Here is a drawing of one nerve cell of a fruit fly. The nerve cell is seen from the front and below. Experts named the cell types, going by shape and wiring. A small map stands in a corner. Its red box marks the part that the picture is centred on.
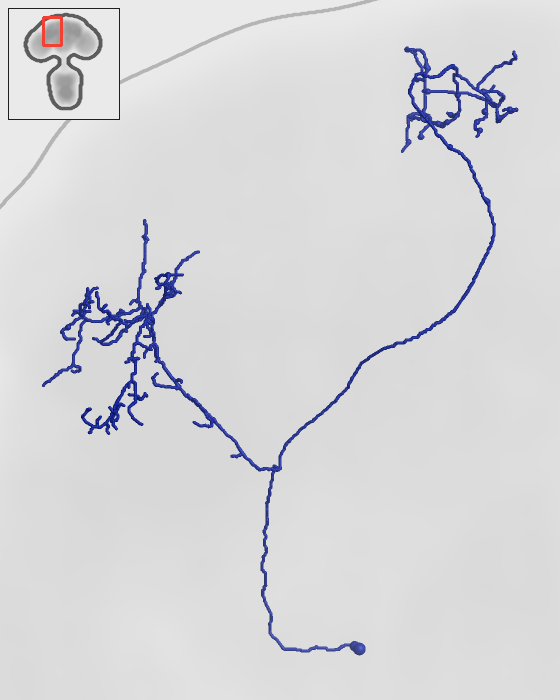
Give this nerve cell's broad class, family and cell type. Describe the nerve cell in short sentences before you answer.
The picture shows dozens of branch ends. In this view it is taller than it is wide. It is a central-brain intrinsic neuron. The family is hemilineage VLPl&p1_posterior. It is of cell type SMP571.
